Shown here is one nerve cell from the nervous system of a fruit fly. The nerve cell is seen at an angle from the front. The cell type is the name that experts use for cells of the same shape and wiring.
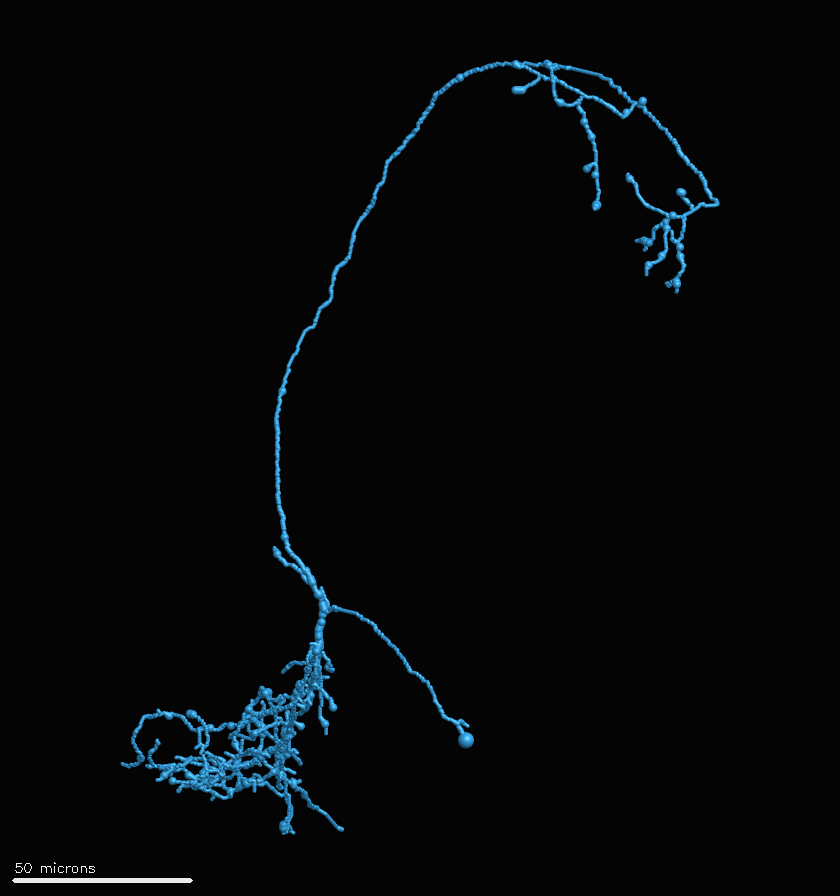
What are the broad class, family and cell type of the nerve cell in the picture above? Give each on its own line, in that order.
central-brain intrinsic neuron
hemilineage ALlv1
Z_lvPNm1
